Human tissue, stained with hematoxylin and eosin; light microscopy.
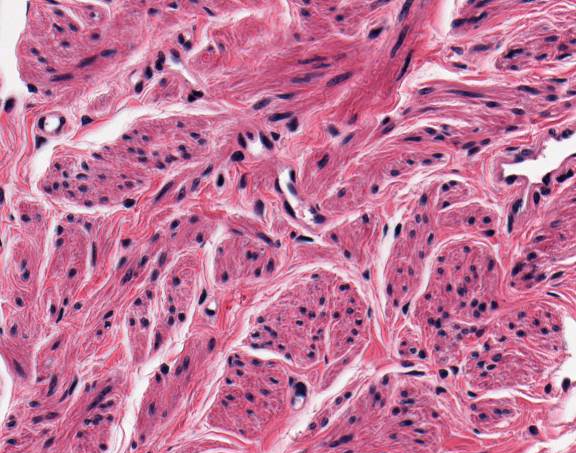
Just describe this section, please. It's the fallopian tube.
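You've got bundles of smooth muscle cells filling the field, running in many different directions. Their nuclei are small, dark and fairly uniform in size throughout. Cytoplasm's pink and finely fibrillar. Thin strands of wavy pink collagen keep the bundles apart.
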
